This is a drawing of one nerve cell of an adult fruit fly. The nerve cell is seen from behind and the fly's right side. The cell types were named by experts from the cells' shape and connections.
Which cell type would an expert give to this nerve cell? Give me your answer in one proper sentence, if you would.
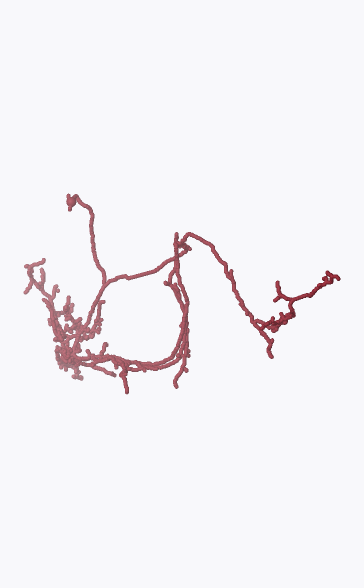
Among cell types, the one for this nerve cell is CB2503.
